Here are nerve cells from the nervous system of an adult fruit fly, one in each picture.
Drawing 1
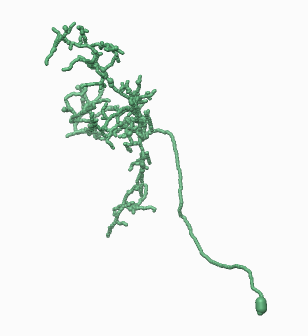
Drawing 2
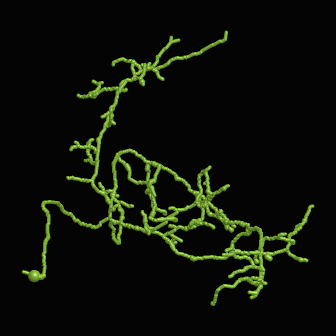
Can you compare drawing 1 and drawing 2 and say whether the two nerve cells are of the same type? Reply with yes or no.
yes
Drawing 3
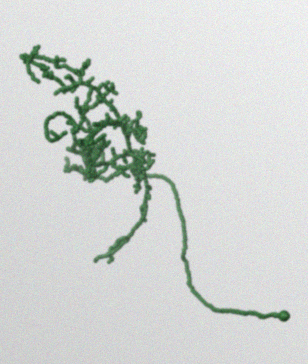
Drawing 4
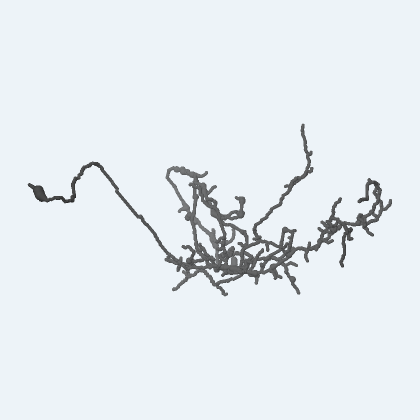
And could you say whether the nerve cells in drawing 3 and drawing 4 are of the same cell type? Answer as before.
no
